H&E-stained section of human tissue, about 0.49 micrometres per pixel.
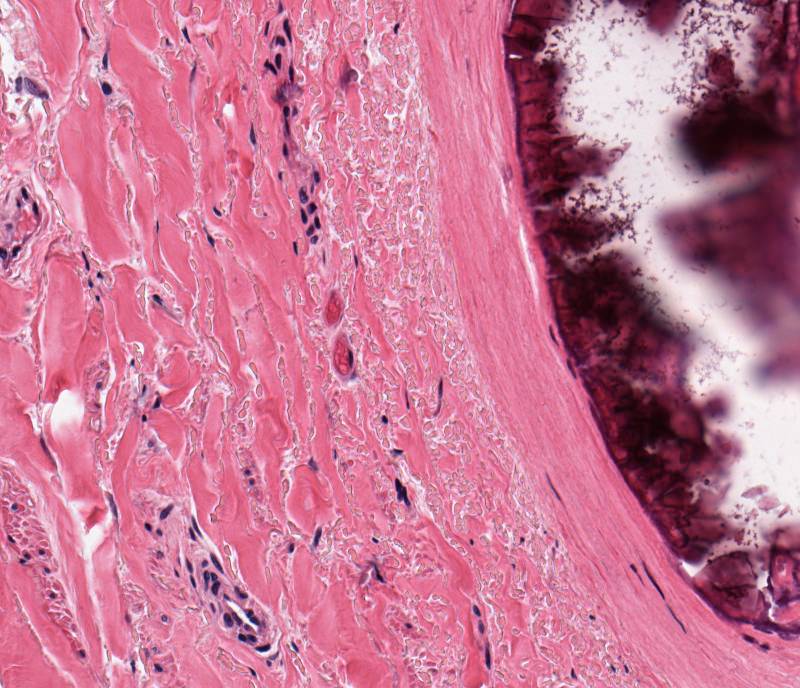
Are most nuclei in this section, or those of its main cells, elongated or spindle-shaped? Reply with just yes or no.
Yes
